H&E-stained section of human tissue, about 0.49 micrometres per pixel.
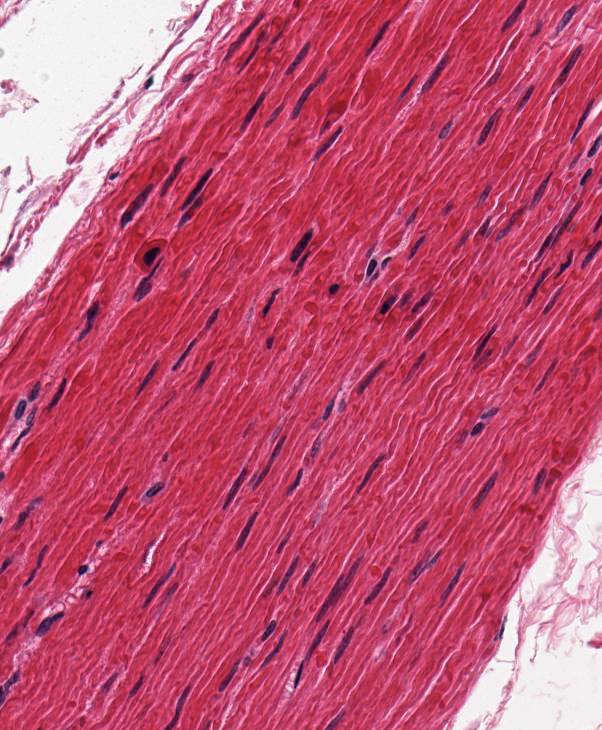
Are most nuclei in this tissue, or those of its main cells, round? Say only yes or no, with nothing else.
No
